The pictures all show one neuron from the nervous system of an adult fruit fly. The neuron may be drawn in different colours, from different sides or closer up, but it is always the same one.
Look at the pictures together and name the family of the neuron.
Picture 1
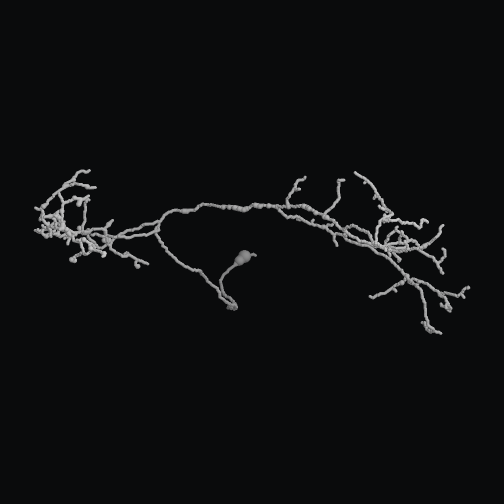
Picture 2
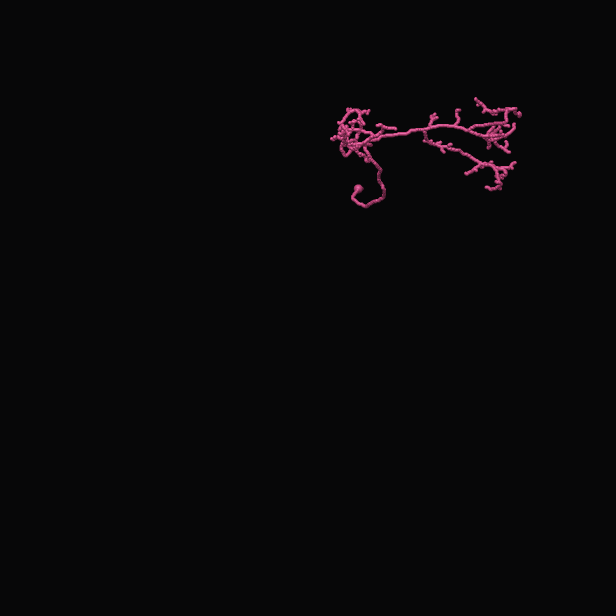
hemilineage DM4_dorsal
